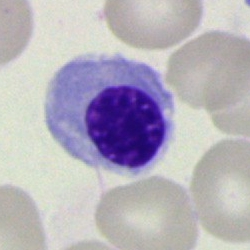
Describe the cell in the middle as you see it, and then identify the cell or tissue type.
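Look first at the nucleus: it sits off-centre, toward the right side of the cell. Its chromatin is dark purple and coarsely clumped. No granules show in the cytoplasm. Notice, too, a fine thread-like strand running down from the lower edge. This is an erythroblast.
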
